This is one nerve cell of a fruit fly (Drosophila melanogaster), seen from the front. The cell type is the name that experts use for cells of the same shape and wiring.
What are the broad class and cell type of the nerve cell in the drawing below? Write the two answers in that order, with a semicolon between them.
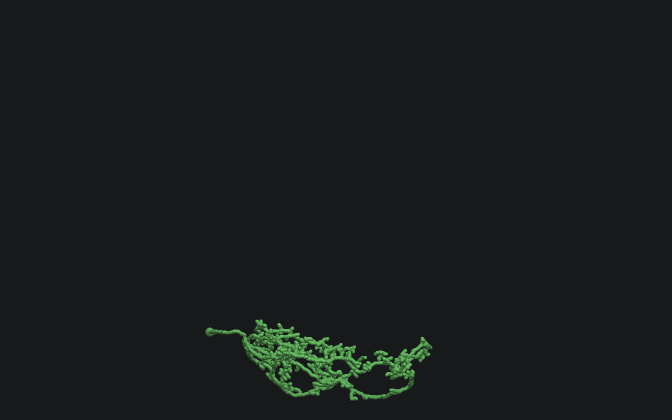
central-brain intrinsic neuron; GNG472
